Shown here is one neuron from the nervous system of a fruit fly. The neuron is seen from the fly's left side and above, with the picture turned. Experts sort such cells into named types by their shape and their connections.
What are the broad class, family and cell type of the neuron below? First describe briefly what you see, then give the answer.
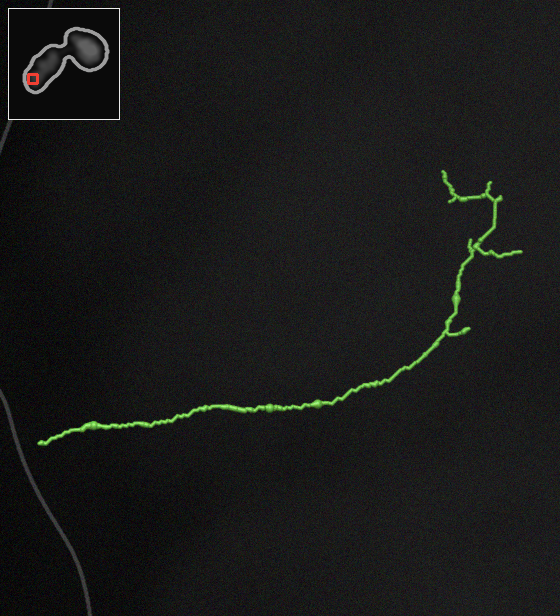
The drawing shows no cell body. It has a dozen or fewer branch ends. This is a sensory neuron entering the nerve cord. The name of its family is class mechanosensory tactile. Its cell type is SNta43.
